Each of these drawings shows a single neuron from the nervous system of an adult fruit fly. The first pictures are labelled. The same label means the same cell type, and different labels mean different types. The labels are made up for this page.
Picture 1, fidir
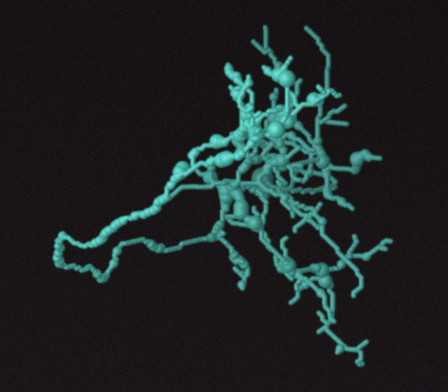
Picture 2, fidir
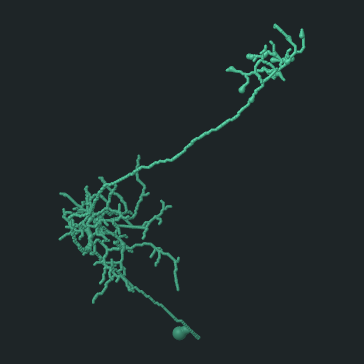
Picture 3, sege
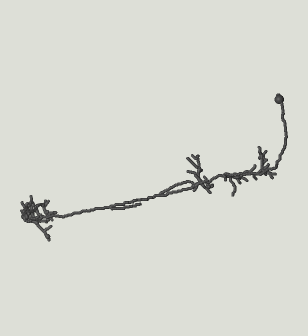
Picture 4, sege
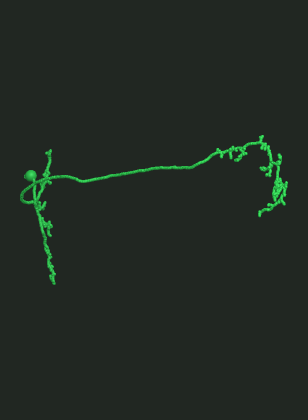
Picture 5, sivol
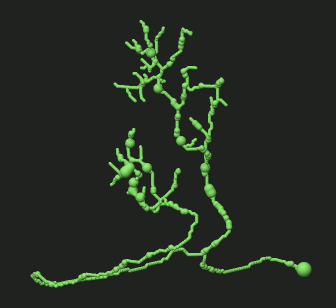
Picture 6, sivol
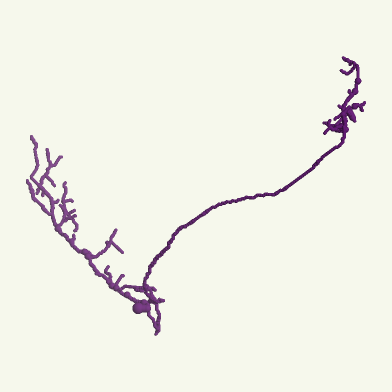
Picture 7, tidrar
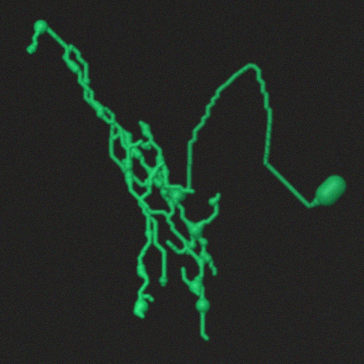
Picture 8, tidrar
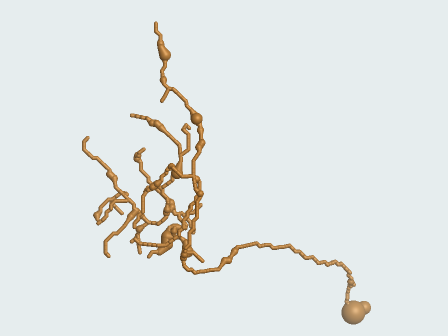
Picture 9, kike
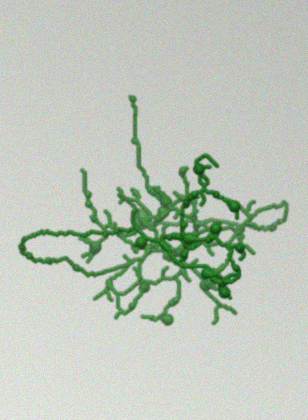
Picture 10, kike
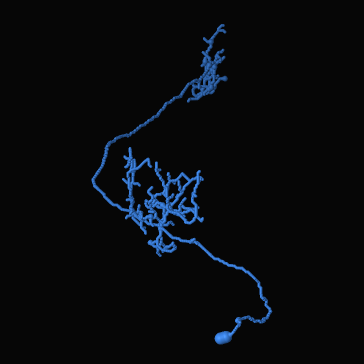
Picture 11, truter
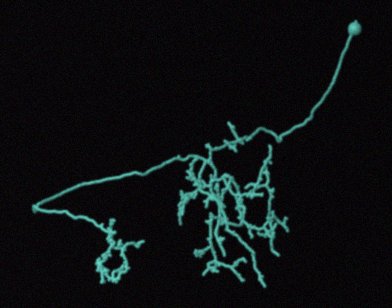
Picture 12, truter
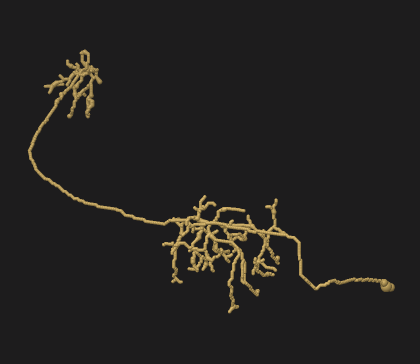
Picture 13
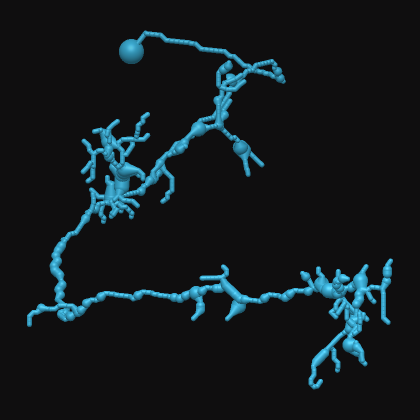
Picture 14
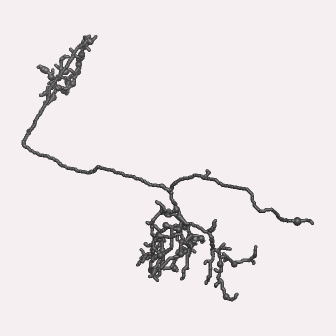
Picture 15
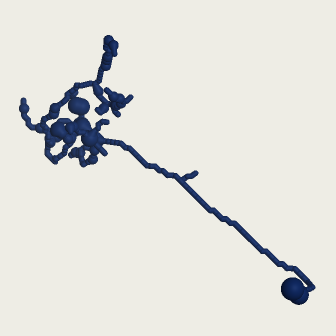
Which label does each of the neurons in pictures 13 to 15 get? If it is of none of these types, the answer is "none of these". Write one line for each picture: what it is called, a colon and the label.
13: sege
14: truter
15: tidrar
